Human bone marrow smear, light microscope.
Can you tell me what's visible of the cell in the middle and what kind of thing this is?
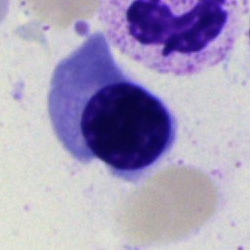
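Chromatin dense, dark purple, coarsely clumped. Cytoplasm abundant, stains blue, no granules. Outline irregular; cytoplasm drawn out toward the upper left. Erythroblast.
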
